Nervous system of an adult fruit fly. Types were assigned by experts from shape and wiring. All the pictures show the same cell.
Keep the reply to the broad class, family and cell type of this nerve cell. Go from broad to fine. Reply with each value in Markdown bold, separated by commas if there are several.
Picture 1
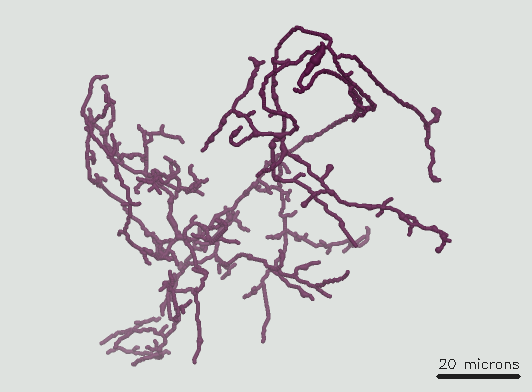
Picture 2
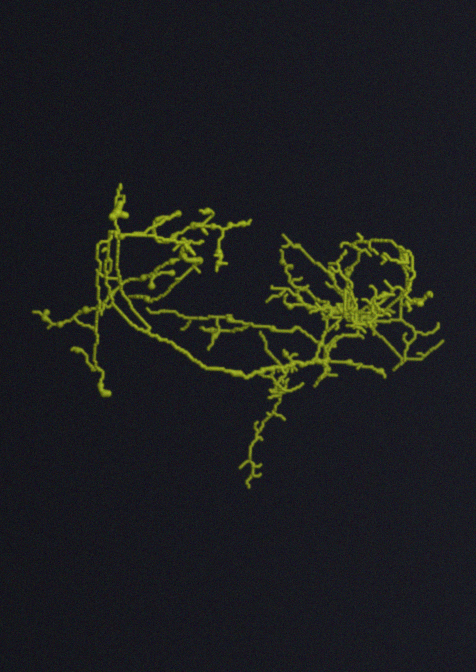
**central-brain intrinsic neuron**, **hemilineage LHd1**, **SLP152**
